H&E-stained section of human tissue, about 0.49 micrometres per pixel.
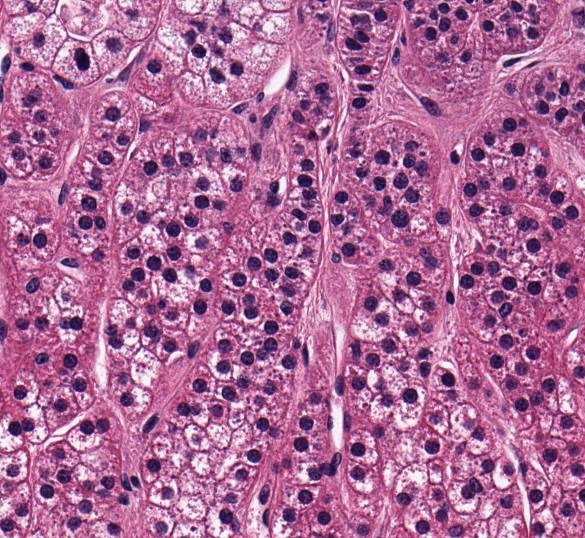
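Adrenal gland: see how most cells have pale, finely vacuolated, foamy cytoplasm and usually a single small, round, dark nucleus near the centre. Thin, delicate septa with flattened, elongated nuclei separate the cords, and narrow slit-like vascular spaces run within them, some showing as small empty white clefts.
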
